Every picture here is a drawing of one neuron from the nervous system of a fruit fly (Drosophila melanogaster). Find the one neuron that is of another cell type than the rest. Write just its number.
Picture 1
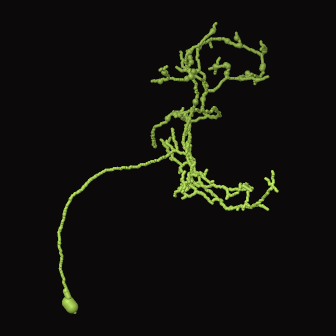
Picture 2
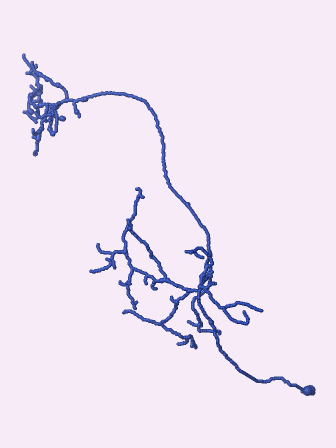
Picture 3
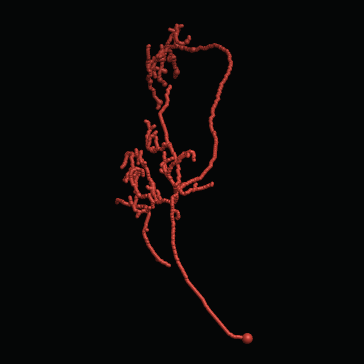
1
